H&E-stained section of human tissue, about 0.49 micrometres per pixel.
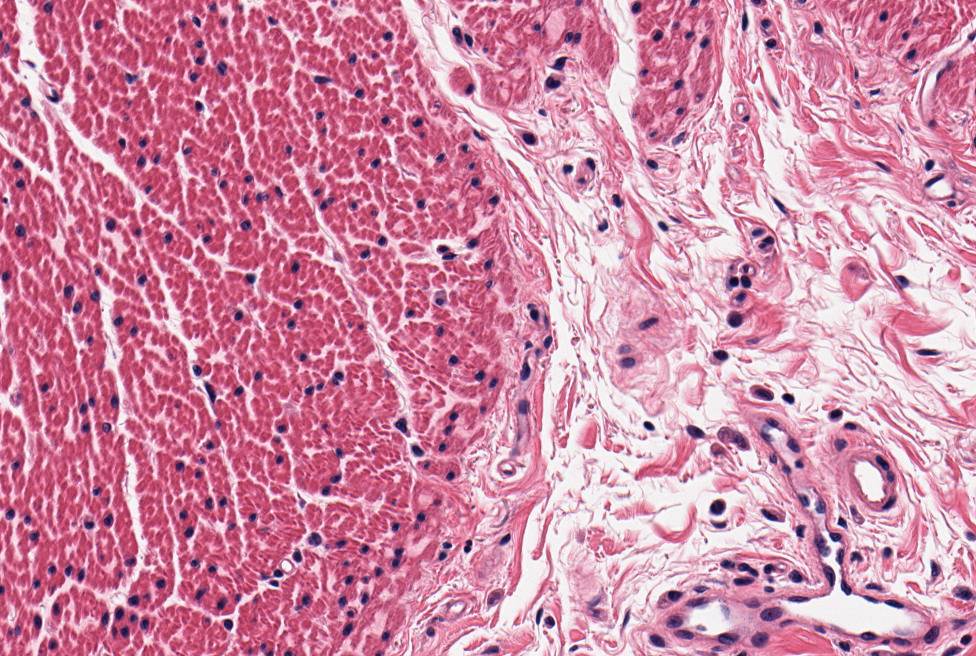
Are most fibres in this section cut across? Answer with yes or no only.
Yes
